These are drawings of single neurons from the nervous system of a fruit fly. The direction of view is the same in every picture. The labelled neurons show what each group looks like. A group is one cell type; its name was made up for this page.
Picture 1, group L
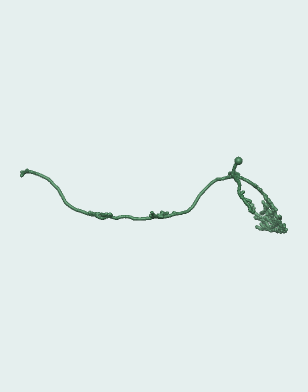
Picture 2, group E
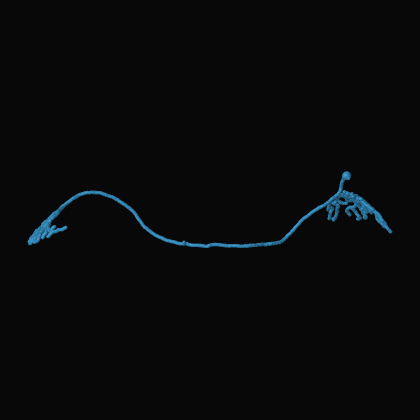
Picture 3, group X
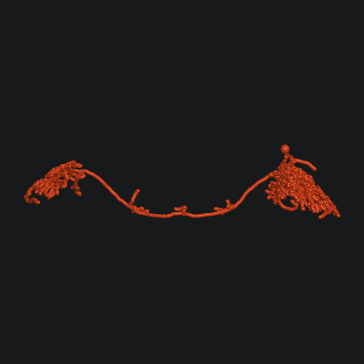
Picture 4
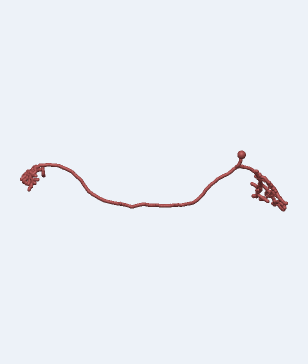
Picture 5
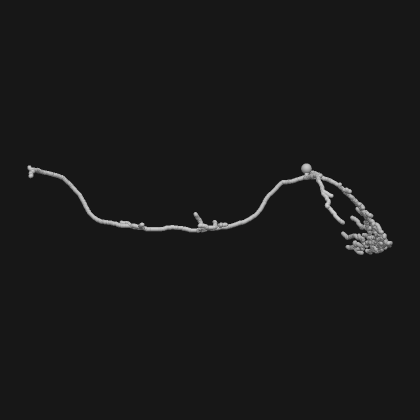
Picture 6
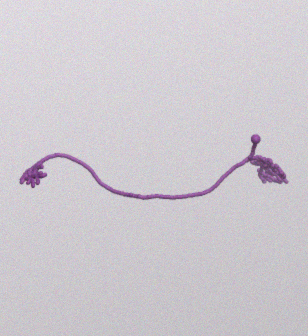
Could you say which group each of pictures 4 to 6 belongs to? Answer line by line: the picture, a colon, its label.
4: group E
5: group L
6: group E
